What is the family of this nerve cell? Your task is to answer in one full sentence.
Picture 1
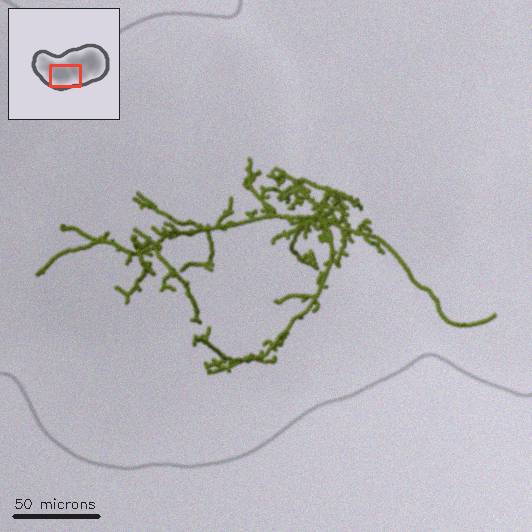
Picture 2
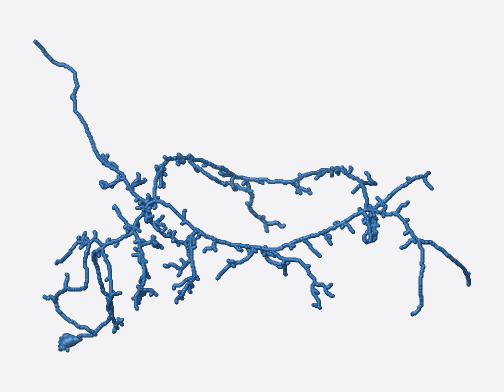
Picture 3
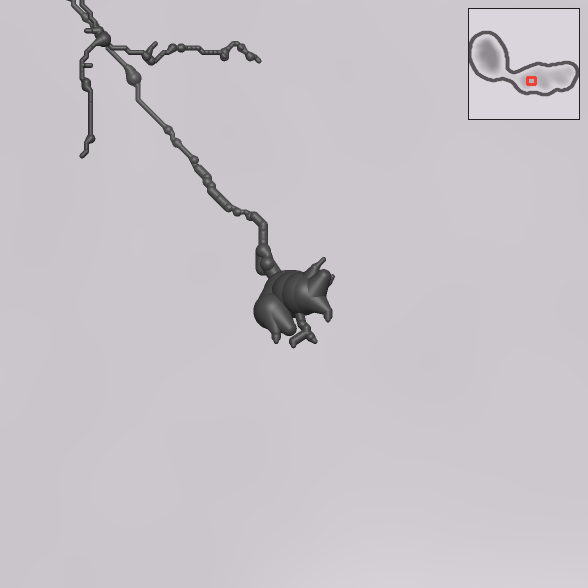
To family hemilineage 21X belongs this nerve cell.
